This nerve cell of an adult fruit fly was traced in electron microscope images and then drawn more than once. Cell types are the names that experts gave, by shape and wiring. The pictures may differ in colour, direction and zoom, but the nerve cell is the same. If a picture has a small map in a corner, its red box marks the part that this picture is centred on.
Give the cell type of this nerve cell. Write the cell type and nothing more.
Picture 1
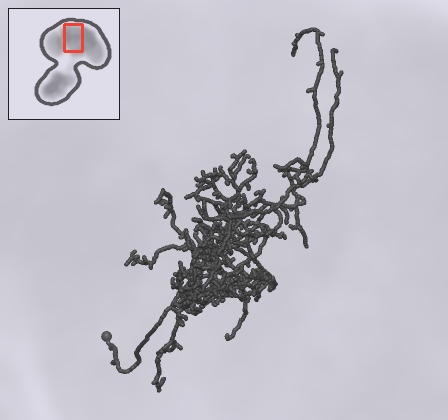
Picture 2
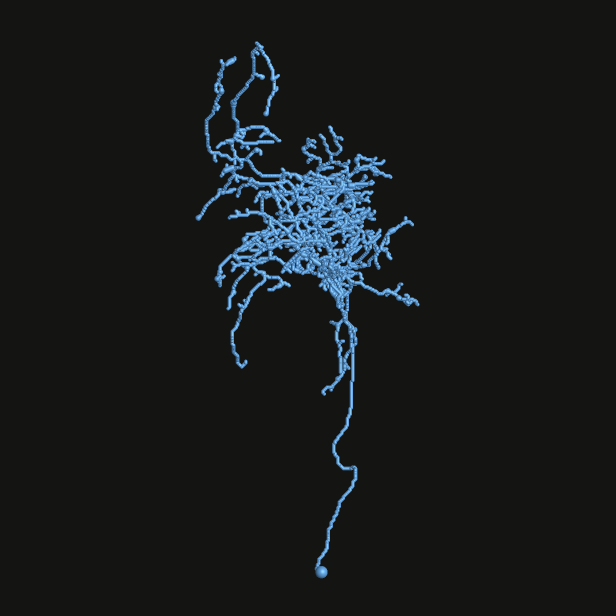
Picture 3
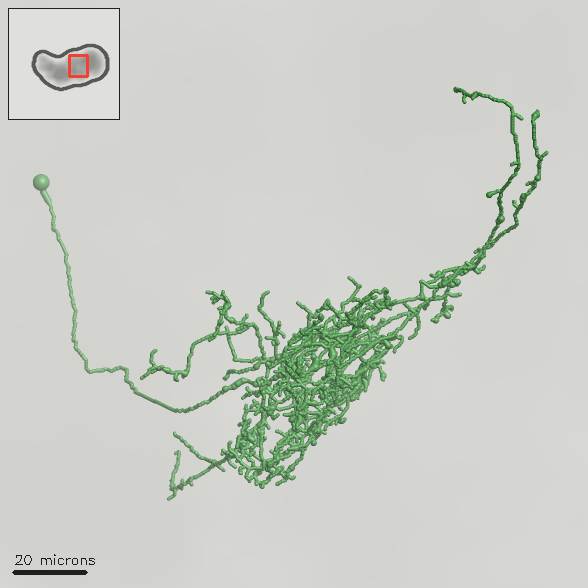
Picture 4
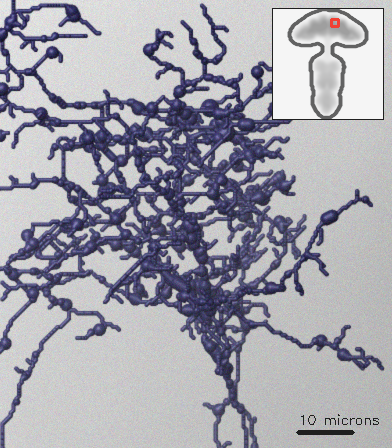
LAL186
